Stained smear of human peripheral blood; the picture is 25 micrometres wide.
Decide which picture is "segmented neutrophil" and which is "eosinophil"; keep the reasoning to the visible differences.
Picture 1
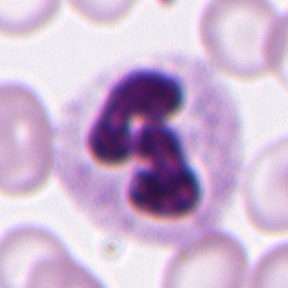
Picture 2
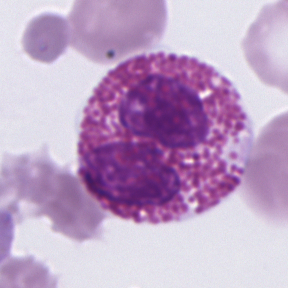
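Picture 1 shows a segmented neutrophil; picture 2 shows an eosinophil.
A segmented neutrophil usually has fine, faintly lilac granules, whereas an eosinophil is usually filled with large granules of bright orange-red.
The granules in picture 1 are fine and faint lilac, while the cytoplasm in picture 2 is packed with coarse, round, reddish-pink granules.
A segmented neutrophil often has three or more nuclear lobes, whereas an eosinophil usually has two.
The eosinophil nucleus in picture 2 has two lobes, one in the upper right and one in the lower left, with purple, clumped chromatin. That cell is round and smooth in outline and about 16 micrometres across. The cell in picture 1 is roughly round, with dark purple, coarsely clumped chromatin and a wide rim of pale pinkish-lilac cytoplasm around the nucleus.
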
